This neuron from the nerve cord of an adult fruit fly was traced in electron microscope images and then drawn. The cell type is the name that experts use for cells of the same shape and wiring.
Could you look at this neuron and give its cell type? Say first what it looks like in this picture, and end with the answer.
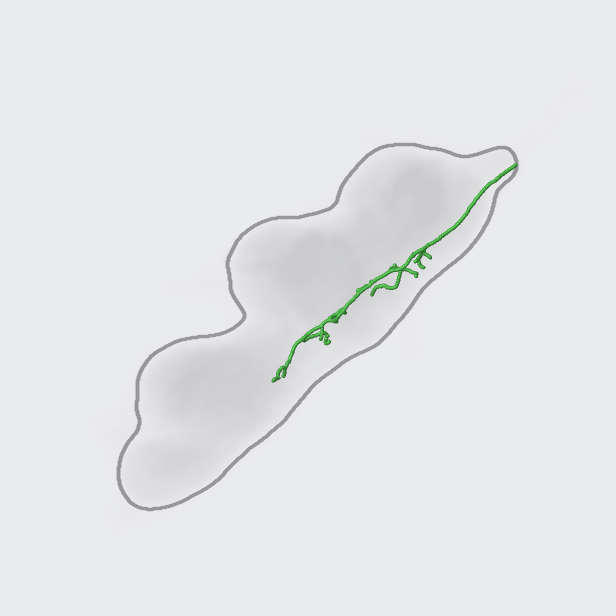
The drawing shows no cell body. As drawn here it is about as wide as it is tall. It is a descending neuron. Its cell type is DNge110.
